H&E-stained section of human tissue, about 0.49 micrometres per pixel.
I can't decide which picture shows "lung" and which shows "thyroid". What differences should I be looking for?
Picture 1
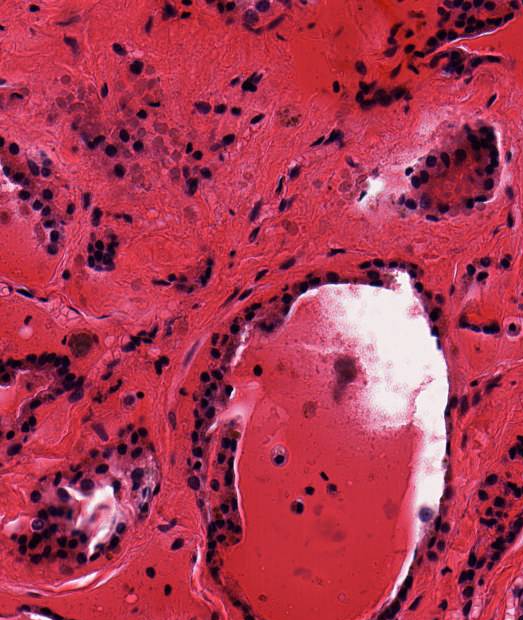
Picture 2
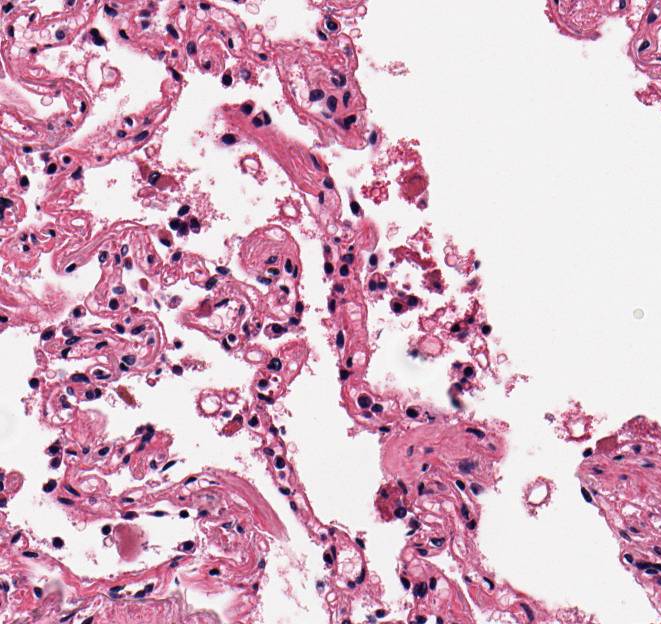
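The thyroid is in picture 1 and the lung in picture 2. Look first at the thyroid: one large dilated lumen takes up the lower centre, and a few rounded cells lie free in the pink material inside it. Clusters of epithelial cells with crowded dark round nuclei sit at the left and top, and a small unit at the upper right holds pink secretion beside a white cleft.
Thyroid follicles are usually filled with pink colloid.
Now the lung: thin, branching pink walls make a lace-like network around many open spaces, a large empty one filling the upper right.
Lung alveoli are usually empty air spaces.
The walls carry mostly small, dark, elongated nuclei in pink fibrous material, and dense fibrous material thickens some of them, most clearly in the lower centre and lower right.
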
